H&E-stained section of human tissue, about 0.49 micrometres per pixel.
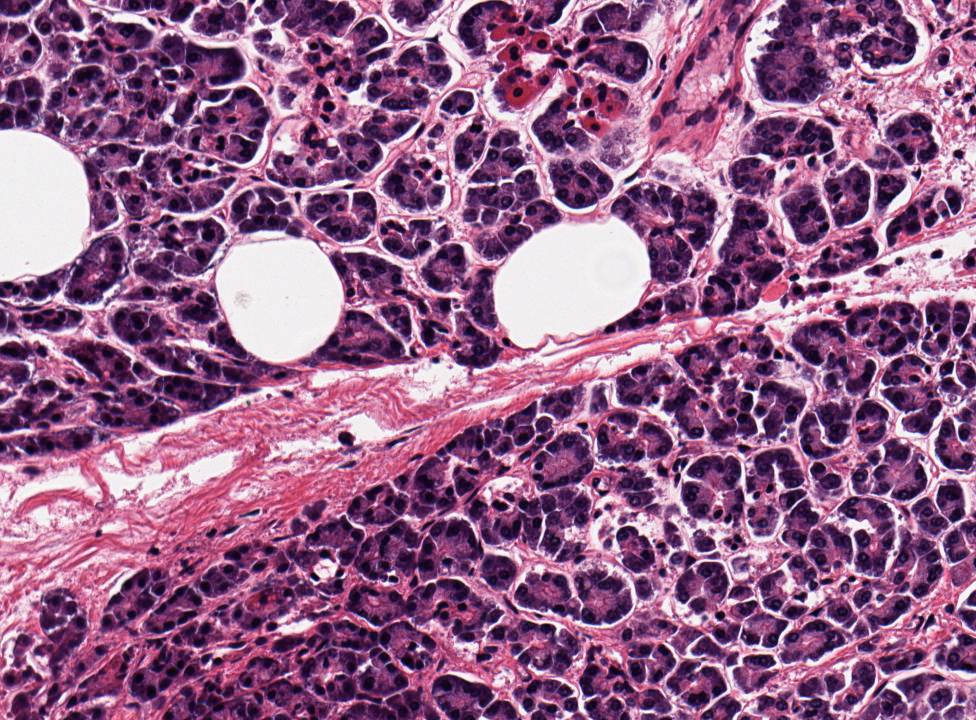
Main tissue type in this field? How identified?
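It's exocrine pancreas, mostly closely packed small acini with thin pink connective tissue strands between them. The acinar cells have densely purple cytoplasm, and their round, dark nuclei sit toward the outer base of each acinus.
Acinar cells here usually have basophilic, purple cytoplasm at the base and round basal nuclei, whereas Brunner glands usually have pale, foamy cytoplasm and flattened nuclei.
A pale pink fibrous band crosses the middle diagonally, lower left to upper right.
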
